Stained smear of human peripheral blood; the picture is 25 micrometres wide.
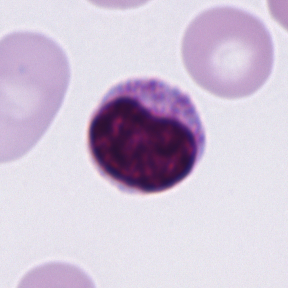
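Large granular lymphocyte, checked point by point in a stained peripheral blood smear. Size comes first: the cell is about 10 micrometres across, roughly 1.25 times as wide as the red cell lying whole in the picture. Next, the nucleus fills about 70% of the cell's area and has a shallow notch along its upper edge, giving it a slightly kidney-like shape. Its chromatin is dense, dark purple and coarsely clumped. Last, the cytoplasm forms a pale rim, widest above the nucleus, and holds fine violet granules.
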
